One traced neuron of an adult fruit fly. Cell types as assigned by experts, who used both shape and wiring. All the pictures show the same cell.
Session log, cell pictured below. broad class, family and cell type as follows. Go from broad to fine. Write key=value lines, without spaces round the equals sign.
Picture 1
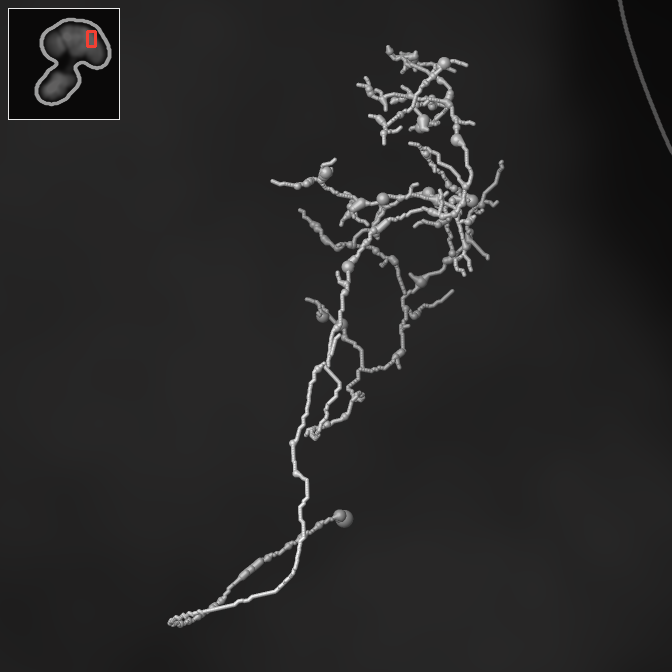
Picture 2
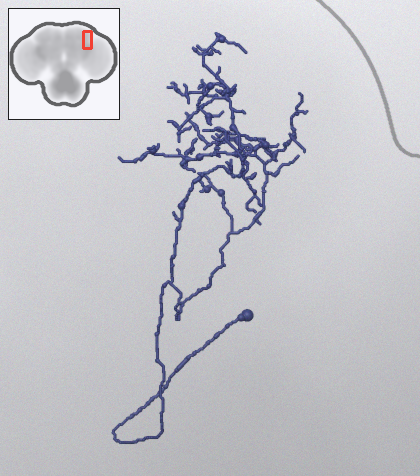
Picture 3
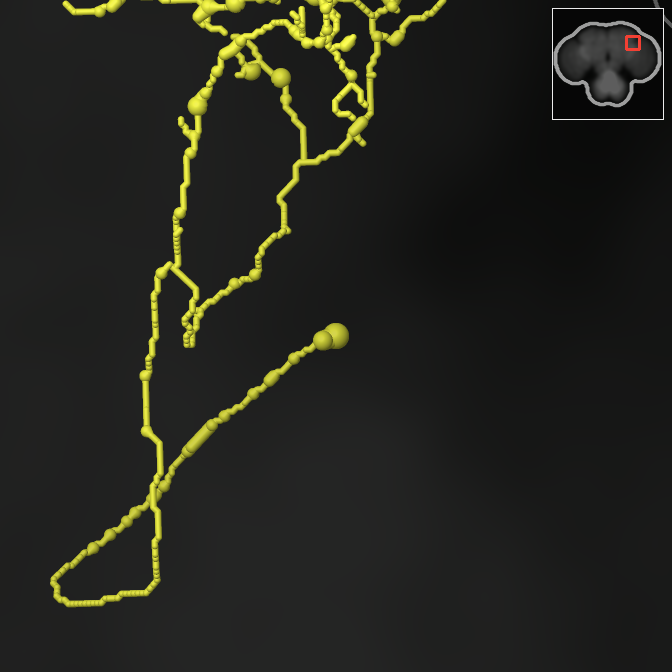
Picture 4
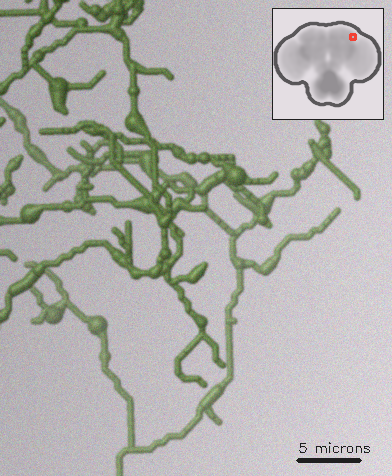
broad_class=central-brain intrinsic neuron
family=hemilineage VPNp&v1_posterior
cell_type=LHPV2b2_a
